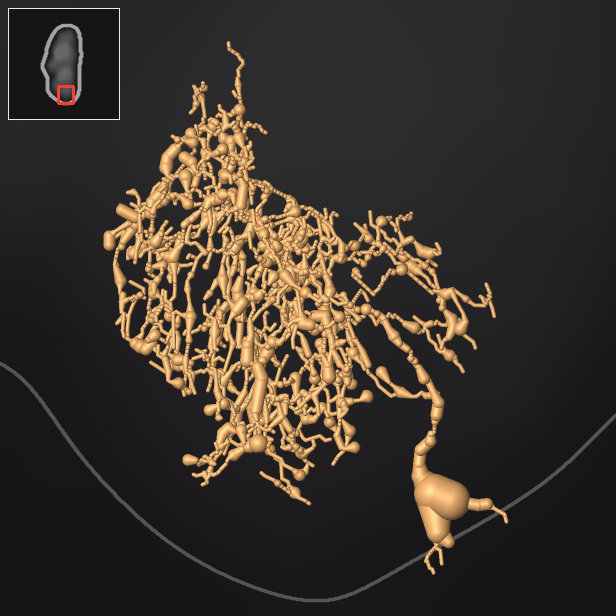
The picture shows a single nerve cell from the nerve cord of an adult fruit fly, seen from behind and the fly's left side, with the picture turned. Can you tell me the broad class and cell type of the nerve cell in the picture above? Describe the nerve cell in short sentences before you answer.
As drawn here it is taller than it is wide. This is a nerve-cord intrinsic neuron. Its cell type is INXXX184.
